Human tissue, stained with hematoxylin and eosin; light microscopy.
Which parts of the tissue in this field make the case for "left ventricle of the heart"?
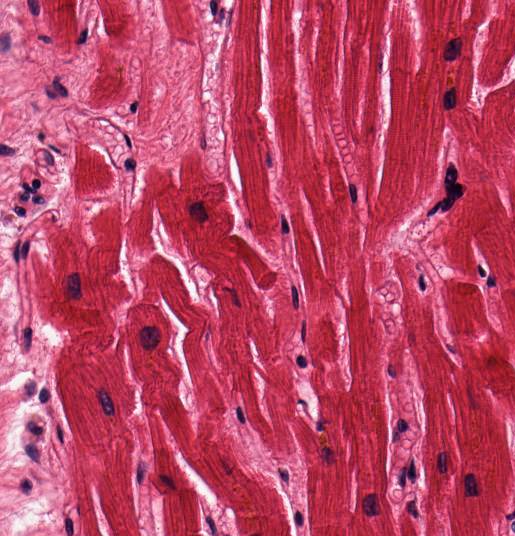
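This is the left ventricle of the heart. Muscle fibres fill most of the field and run mainly from top to bottom, and their cytoplasm stains a deep red. Each fibre has a single nucleus, lying centrally. Along the left edge is paler pink loose connective tissue.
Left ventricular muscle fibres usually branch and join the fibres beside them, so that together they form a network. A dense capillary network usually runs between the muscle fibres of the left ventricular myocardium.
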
